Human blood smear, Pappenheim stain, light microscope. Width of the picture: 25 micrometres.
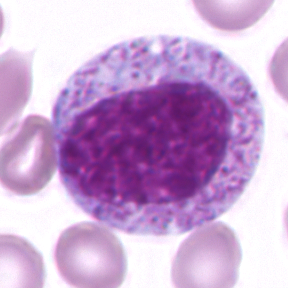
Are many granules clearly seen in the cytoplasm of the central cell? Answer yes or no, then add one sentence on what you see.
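Yes. Many fine purple granules are scattered through the cytoplasm.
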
